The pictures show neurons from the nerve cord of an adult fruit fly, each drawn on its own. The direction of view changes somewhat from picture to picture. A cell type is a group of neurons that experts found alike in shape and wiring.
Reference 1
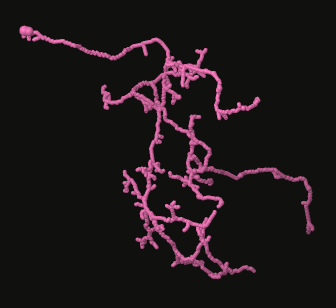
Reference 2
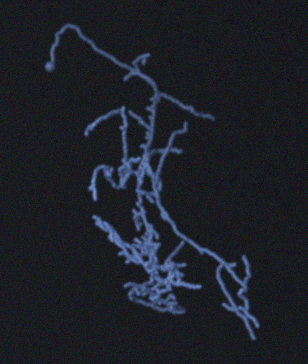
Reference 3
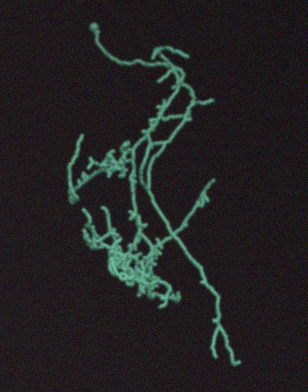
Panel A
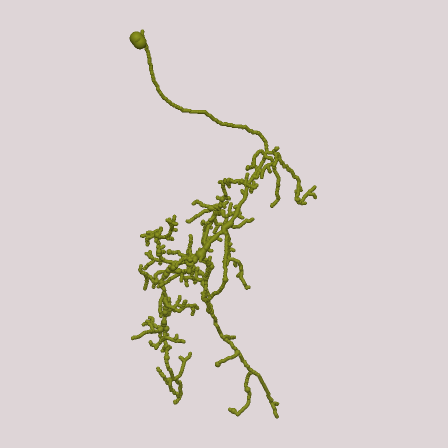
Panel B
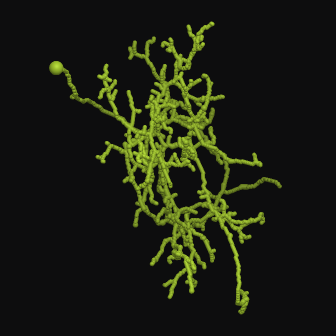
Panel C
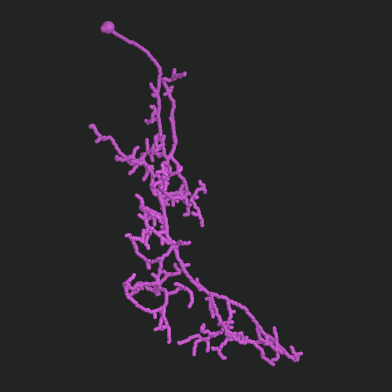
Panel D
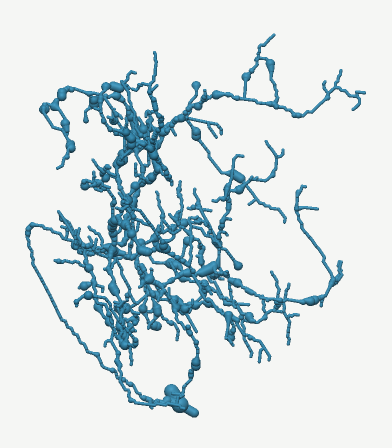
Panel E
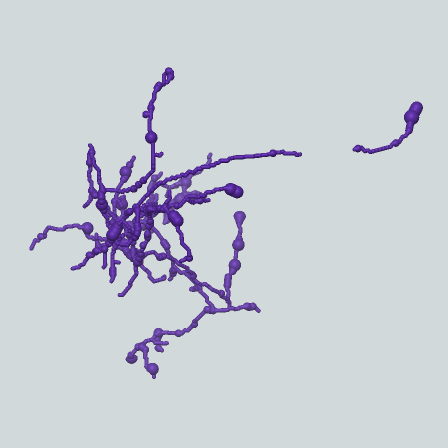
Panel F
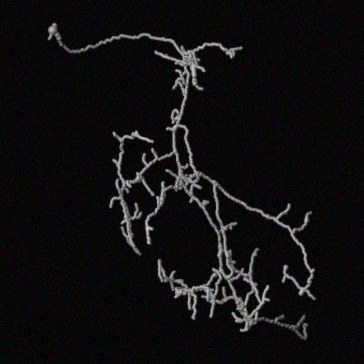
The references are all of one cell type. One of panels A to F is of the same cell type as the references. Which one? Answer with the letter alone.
F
